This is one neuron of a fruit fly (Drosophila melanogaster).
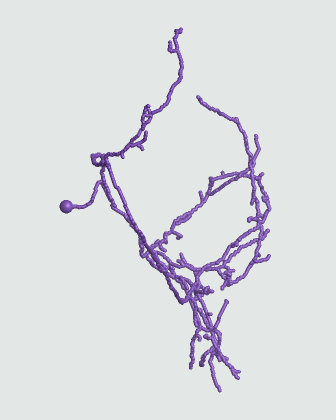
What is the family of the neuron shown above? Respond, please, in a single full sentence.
Under the family hemilineage DM1_dorsal is grouped this neuron.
